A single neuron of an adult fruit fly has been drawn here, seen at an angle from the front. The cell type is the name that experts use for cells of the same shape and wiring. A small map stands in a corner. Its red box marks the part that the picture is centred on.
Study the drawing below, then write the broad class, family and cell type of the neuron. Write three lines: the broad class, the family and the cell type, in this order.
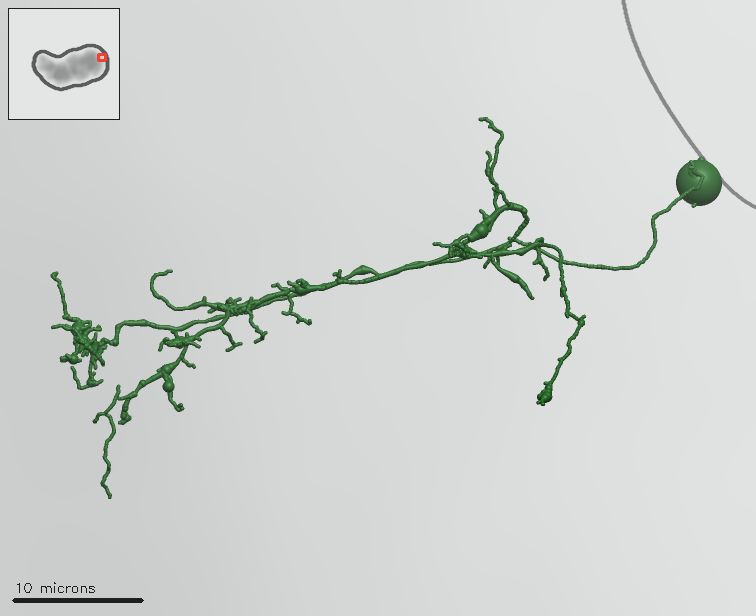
optic-lobe intrinsic neuron
Mi
Mi15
